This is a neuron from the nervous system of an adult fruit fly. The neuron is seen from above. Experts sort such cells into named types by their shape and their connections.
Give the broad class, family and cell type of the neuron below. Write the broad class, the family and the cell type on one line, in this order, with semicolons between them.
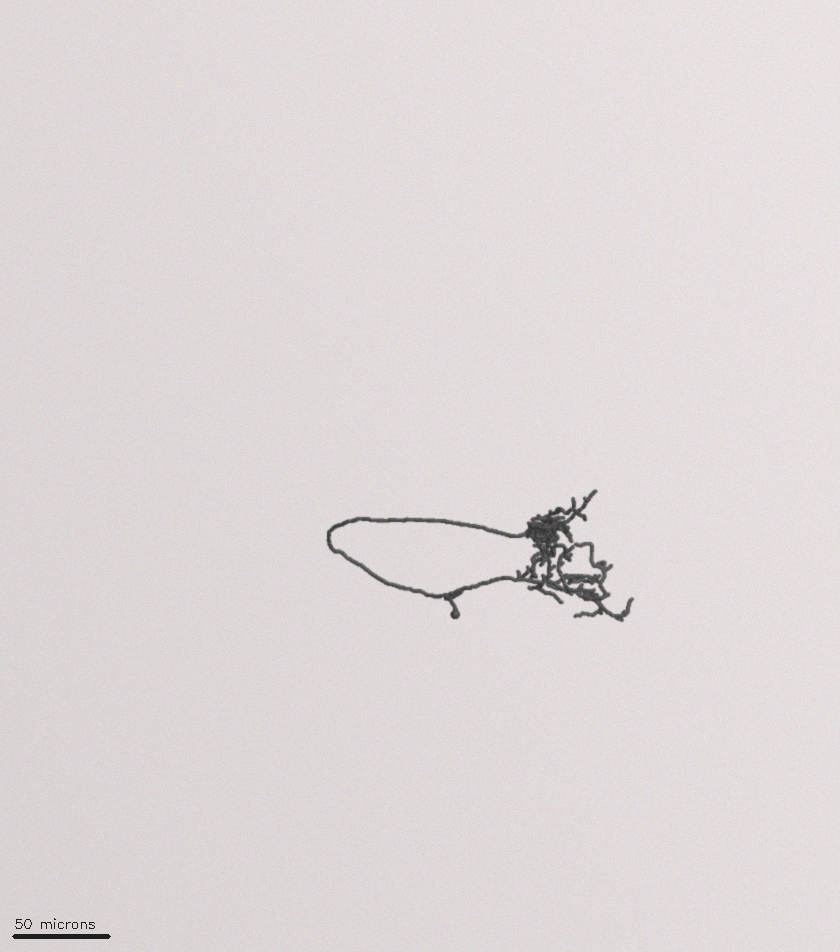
central-brain intrinsic neuron; hemilineage DM1_dorsal; CB4070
